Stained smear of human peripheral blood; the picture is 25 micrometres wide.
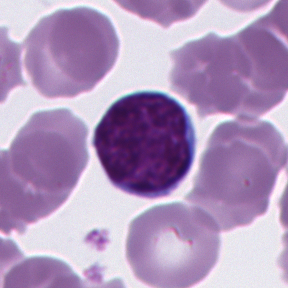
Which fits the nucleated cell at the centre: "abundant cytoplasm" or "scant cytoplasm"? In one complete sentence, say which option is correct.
The cytoplasm of this cell is scant, a narrow rim.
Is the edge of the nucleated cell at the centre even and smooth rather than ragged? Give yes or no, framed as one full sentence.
Yes, what bounds this cell is a smooth, even outline.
